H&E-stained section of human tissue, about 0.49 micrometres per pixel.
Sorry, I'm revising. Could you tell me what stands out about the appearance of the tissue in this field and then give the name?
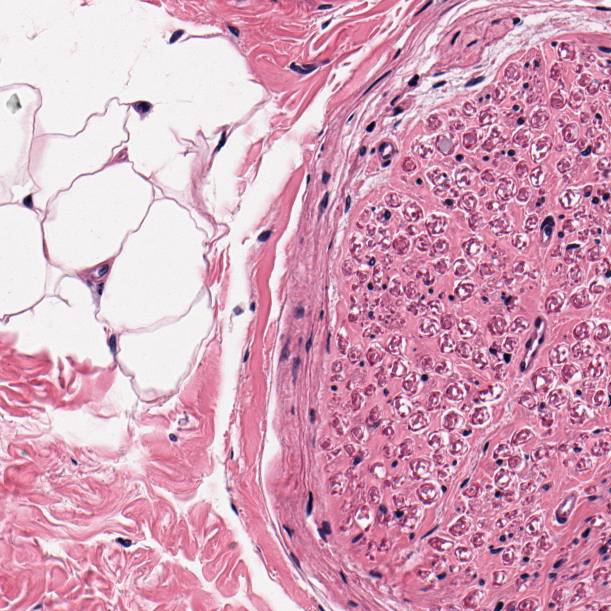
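Inside the sheath are lots of small round profiles cut across, each a pink central dot in a pale ring, with small dark oval to elongated nuclei scattered between them. At upper left, fat cells show as large empty polygonal spaces bounded by thin membranes, with flattened nuclei pressed to their edges. Lower left is stroma of wavy pink collagen bundles with few nuclei. It's tibial nerve.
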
